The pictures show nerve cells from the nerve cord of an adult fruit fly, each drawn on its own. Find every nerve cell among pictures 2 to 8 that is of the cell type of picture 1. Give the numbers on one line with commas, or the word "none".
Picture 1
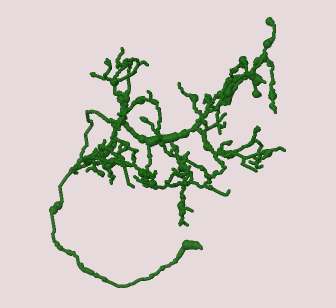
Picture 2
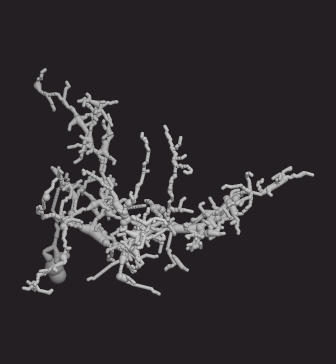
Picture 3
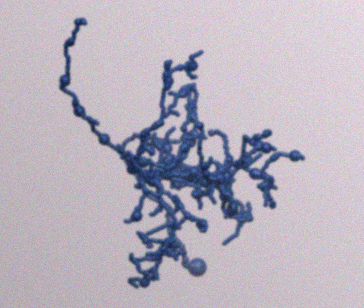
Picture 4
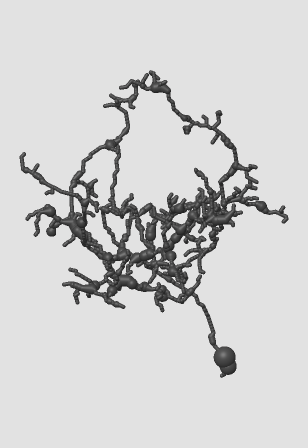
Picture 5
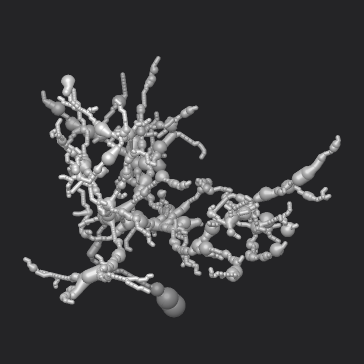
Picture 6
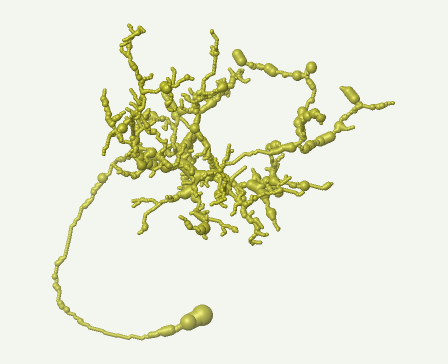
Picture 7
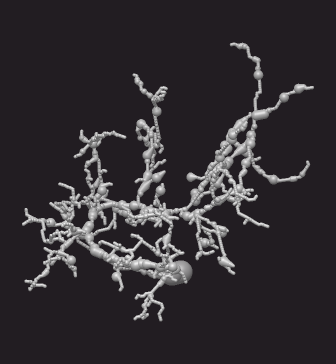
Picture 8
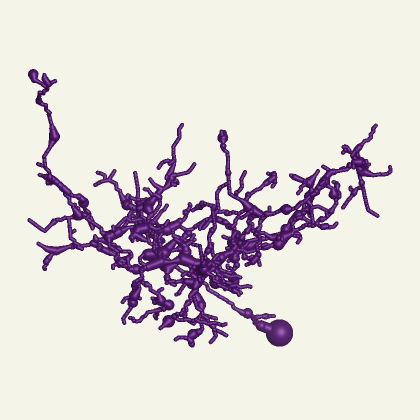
2, 3, 4, 5, 8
